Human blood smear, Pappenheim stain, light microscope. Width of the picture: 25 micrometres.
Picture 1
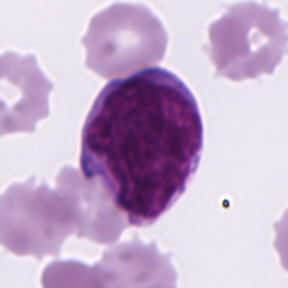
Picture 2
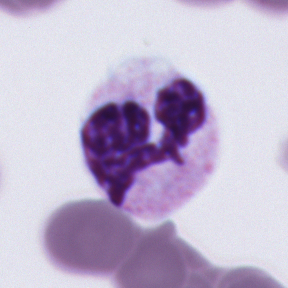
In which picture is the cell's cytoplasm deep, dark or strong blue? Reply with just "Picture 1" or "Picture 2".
Picture 1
